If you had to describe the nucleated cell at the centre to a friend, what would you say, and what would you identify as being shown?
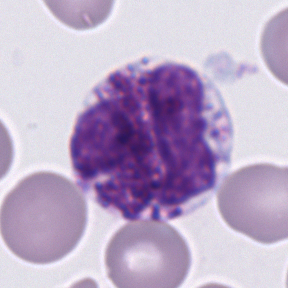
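First, the outline: round. Next, the nucleus: split into two broad lobes lying side by side, with no nucleoli visible. Then the granules: coarse ones lie over the nucleus as well as the cytoplasm. Last, the name: basophil.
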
